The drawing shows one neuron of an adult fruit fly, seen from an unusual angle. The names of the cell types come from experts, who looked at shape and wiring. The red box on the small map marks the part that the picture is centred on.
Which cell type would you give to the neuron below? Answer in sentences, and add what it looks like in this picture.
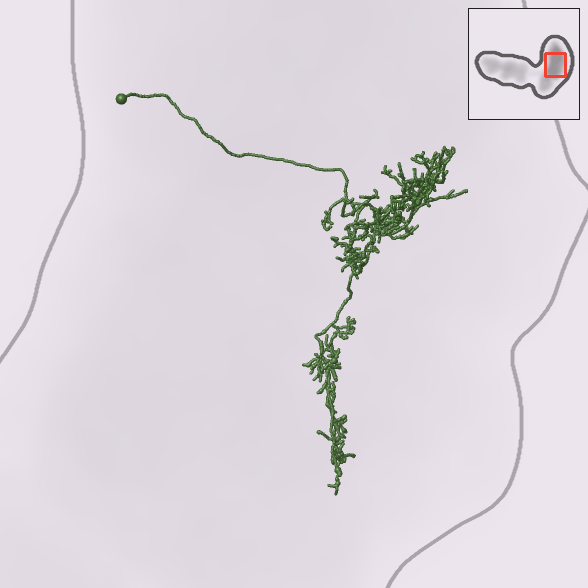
It is of cell type LAL173. This is a central-brain intrinsic neuron. It lies in the brain. Its cell body lies at the upper left of the picture. The picture shows dozens of branch ends.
